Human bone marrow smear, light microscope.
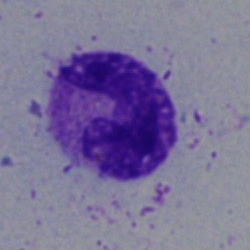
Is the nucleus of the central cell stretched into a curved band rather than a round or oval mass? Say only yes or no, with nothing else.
Yes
